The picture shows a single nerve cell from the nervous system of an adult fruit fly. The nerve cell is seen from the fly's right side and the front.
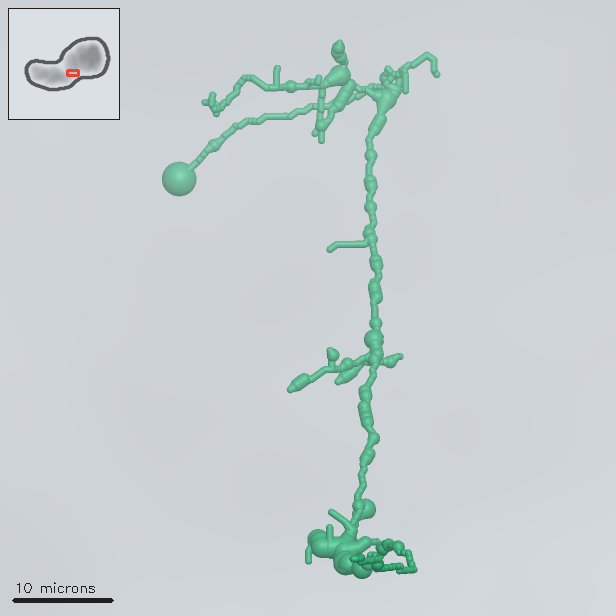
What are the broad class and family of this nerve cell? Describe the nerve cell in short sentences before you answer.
The cell body can be seen at the upper left of the picture. By the scale bar it is about 55 microns tall in this view. It is an optic-lobe intrinsic neuron. Its family is C.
